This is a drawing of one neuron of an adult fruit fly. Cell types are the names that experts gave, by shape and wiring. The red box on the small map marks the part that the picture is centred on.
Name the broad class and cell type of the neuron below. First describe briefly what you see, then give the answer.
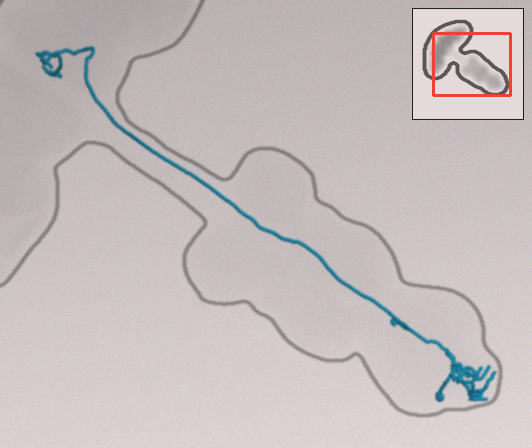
It runs through the neck, between the brain and the nerve cord. The cell body is at the lower right of the picture. It is an ascending neuron. It is of cell type ANXXX380.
